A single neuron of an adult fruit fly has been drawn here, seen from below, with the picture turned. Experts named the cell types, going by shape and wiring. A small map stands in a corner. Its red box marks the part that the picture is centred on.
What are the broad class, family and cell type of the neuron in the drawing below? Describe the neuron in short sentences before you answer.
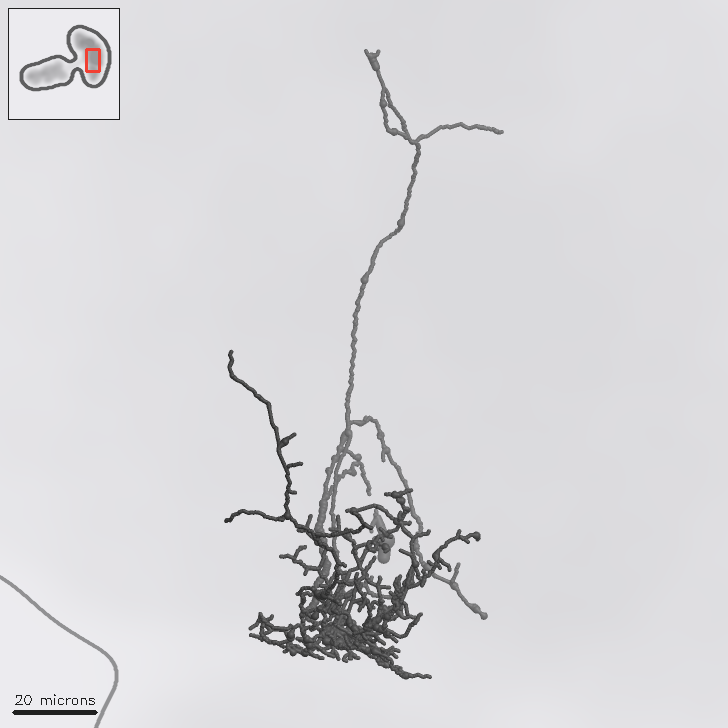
It lies in the brain. By the scale bar it is about 150 microns tall in this view. The picture shows dozens of branch ends. This is a central-brain intrinsic neuron. Its family is hemilineage LHp2. It is of cell type WED091.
